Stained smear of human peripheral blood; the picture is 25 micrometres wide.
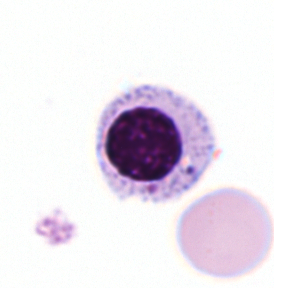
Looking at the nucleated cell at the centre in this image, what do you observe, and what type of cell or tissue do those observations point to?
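You'll spot a few larger dark granules sitting just below and to the right of the nucleus. The nucleus itself is round, about 7 micrometres across, and lies off-centre toward the left of the cell. The rim of cytoplasm around it is widest on its right side, and the colour is a pale lilac-grey. It's a normoblast.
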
